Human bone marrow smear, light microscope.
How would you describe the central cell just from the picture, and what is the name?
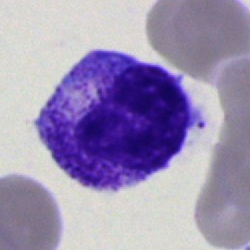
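Chromatin dark purple, coarsely clumped, paler patches between clumps. Purple cytoplasm mainly left of and below the nucleus. Fine dark purple granules scattered through it. Paler cytoplasmic patch upper left, next to the nucleus. Myelocyte.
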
